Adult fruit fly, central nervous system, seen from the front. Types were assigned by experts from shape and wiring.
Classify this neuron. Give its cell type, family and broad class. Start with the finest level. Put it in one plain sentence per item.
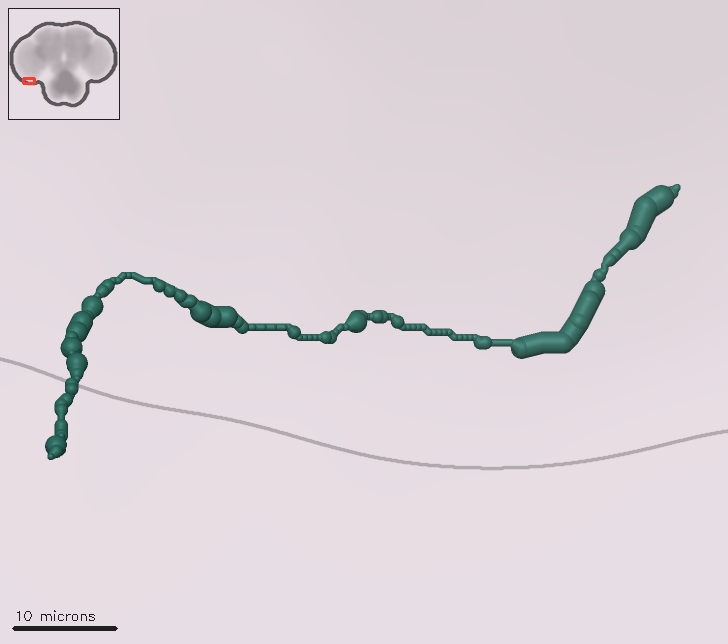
Type R8p of class visual, a photoreceptor or other optic-lobe sensory neuron.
